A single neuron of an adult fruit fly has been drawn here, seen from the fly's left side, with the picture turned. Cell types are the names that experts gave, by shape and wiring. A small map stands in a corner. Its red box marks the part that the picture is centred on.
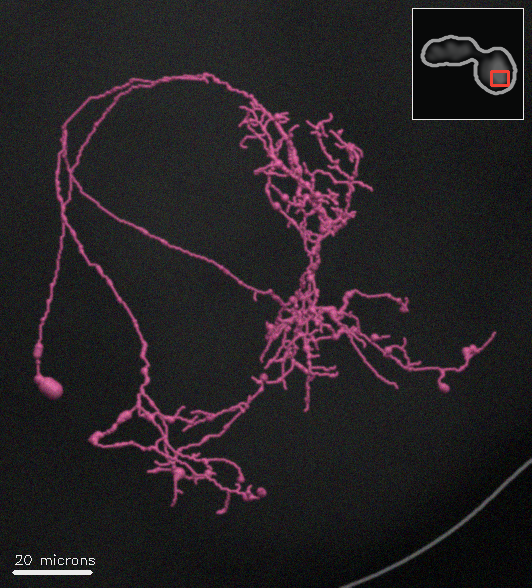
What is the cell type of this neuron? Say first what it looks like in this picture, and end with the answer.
From left to right in the picture it spans about 120 microns. The picture shows dozens of branch ends. It is a central-brain intrinsic neuron. The cell type is CRE093.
